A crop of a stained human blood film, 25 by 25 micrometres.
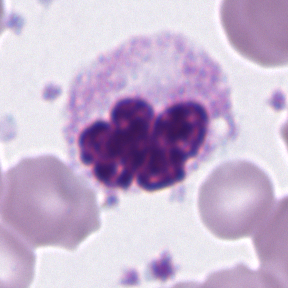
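Segmented neutrophil, the nucleated cell at the centre of a stained blood smear. Notice that its nucleus, about 12 by 8 micrometres, lies in the lower half of the cell, with dark purple, coarsely clumped chromatin. Fine lilac-pink granules fill the cytoplasm. At the right edge of the nucleus, look for a small clear round space.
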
